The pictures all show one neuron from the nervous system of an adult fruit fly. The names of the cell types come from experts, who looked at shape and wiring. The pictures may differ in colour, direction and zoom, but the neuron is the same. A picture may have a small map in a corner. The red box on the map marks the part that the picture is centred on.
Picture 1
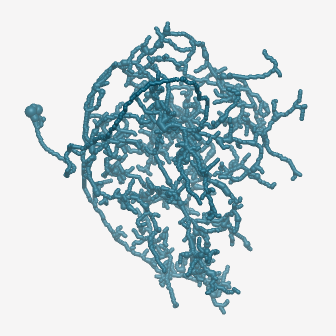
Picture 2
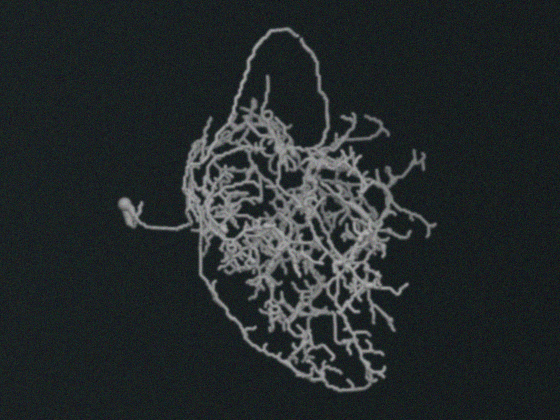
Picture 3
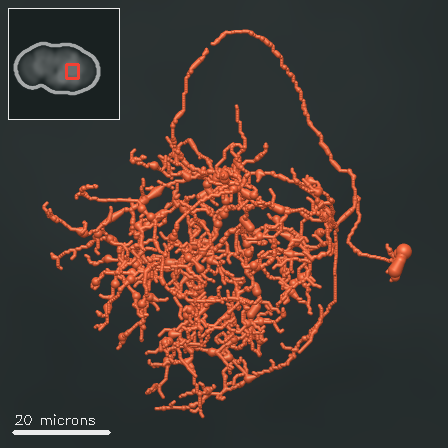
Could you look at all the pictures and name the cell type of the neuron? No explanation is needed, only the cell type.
AVLP104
